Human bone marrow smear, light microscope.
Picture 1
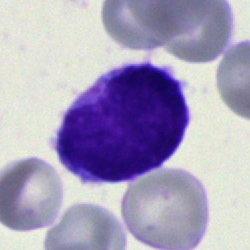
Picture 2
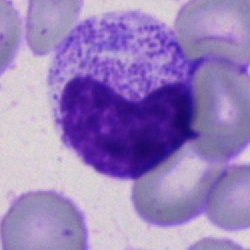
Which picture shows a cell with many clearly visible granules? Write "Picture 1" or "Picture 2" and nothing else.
Picture 2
